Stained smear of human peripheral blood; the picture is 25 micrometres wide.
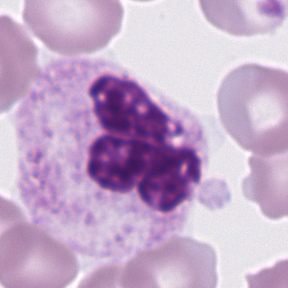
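Segmented neutrophil in a stained smear of human peripheral blood. Nucleus: divided into three lobes, lying off-centre toward the upper right of the cell. Chromatin: dark purple and clumped. Cytoplasm: contains many fine purple-pink granules.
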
